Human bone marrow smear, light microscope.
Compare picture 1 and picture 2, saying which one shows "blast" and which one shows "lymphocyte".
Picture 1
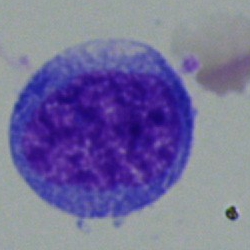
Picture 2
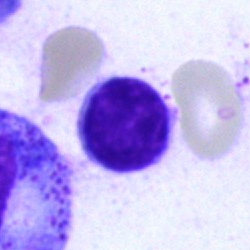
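The first picture, as I read it, is the blast, and the second the lymphocyte. What strikes me first is the chromatin: in the blast it is finely granular with small pale spaces rather than coarse dark clumps, while in the lymphocyte it is dense and deep purple.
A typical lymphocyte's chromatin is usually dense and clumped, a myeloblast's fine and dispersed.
Then the cytoplasm: the blast's stains deep blue, whereas around the lymphocyte's nucleus hardly any is visible.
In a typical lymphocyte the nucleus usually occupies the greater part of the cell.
I can see no nucleoli in the lymphocyte's nucleus.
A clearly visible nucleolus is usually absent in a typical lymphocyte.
The outlines differ too: small blebs project from the blast's lower edge, while the lymphocyte is round and smooth. Neither shows granules, and the lymphocyte has no vacuoles.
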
